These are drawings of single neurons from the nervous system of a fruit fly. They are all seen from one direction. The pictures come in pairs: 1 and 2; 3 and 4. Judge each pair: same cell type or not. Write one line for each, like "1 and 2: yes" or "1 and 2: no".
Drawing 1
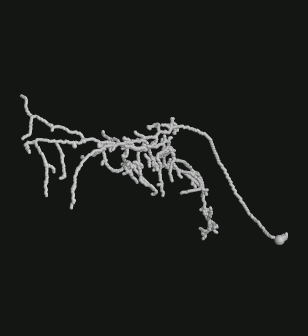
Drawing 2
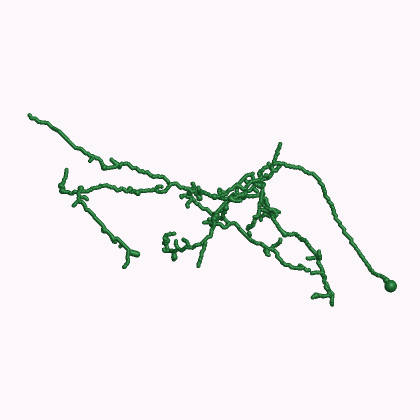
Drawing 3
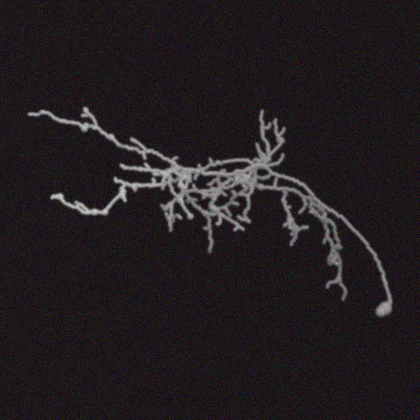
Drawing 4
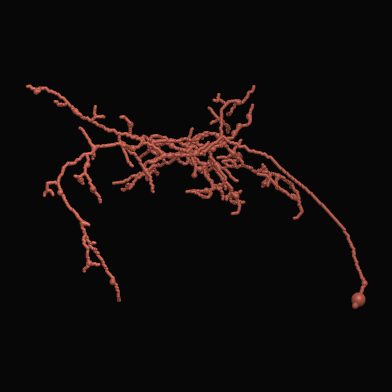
1 and 2: yes
3 and 4: yes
